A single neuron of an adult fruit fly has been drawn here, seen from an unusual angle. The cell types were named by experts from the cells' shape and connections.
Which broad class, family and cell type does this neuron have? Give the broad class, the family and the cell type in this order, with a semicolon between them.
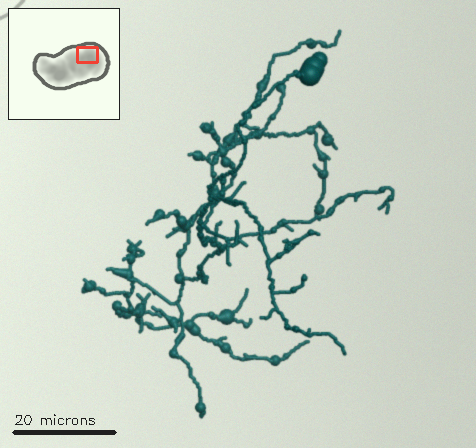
central-brain intrinsic neuron; hemilineage SMPad2; CB2884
